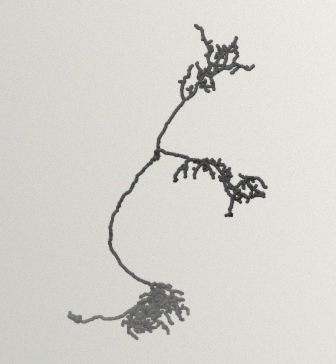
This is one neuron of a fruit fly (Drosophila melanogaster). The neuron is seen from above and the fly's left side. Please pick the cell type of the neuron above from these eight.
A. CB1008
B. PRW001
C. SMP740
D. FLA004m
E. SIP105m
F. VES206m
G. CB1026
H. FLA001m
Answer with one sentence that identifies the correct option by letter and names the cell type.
Being of cell type PRW001, the neuron matches option B.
